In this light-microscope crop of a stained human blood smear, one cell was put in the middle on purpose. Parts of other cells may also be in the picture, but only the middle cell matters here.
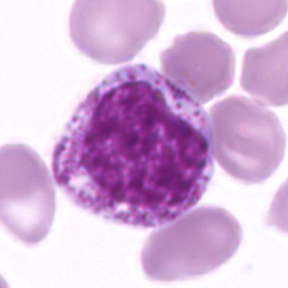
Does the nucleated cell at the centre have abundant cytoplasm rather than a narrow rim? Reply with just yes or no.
No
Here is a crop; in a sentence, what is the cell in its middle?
In the crop, the cell of interest at the centre is a metamyelocyte.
